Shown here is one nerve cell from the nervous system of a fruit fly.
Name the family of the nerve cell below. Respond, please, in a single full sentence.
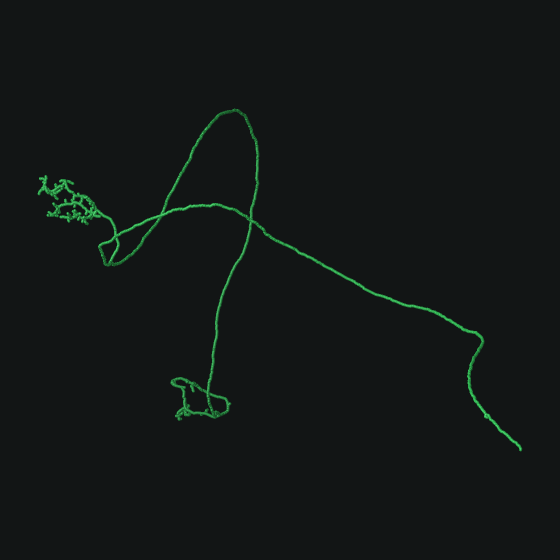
To family class olfactory belongs this nerve cell.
